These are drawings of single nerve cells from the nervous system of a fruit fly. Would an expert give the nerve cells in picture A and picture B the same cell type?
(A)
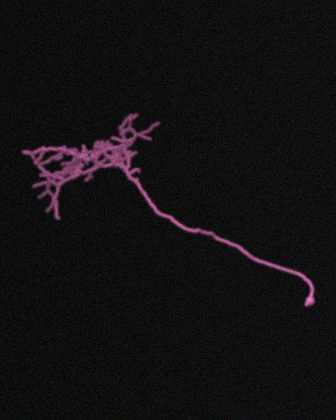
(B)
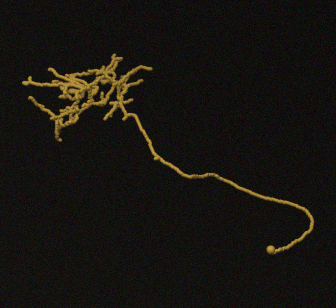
yes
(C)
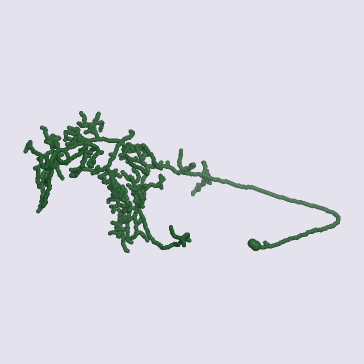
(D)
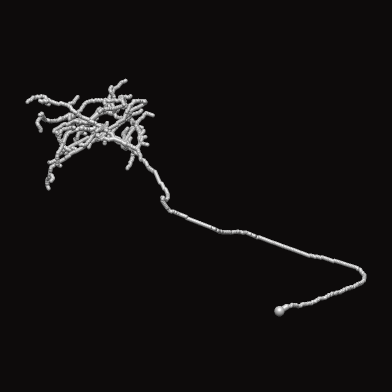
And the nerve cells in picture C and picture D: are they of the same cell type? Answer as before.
no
